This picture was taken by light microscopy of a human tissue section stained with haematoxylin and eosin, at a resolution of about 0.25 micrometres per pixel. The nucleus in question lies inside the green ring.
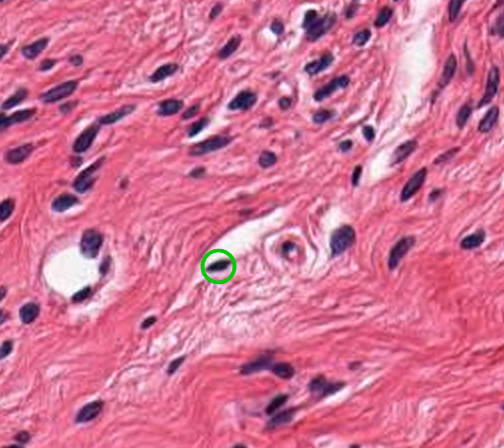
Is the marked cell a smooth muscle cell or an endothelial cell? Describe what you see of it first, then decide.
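The nucleus is a flattened, elongated oval with smooth edges and dark, even staining. The nucleus lies at the edge of a narrow, slit-like clear space, which is the lumen of a small vessel. The long axis of the nucleus runs parallel to the edge of that lumen. Little cytoplasm is visible; it forms only a thin pale rim around the nucleus. The surrounding stroma has wavy pink fibres that run in the same direction as the lumen. This is an endothelial cell.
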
